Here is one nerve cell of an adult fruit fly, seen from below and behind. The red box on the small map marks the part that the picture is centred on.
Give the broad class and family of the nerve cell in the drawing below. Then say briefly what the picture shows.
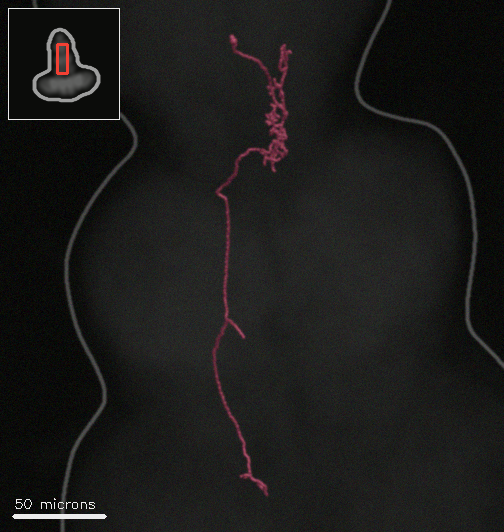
Its broad class is nerve-cord intrinsic neuron. Its family is hemilineage 10B. The cell body is at the top of the picture. By the scale bar it is about 250 microns tall in this view.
